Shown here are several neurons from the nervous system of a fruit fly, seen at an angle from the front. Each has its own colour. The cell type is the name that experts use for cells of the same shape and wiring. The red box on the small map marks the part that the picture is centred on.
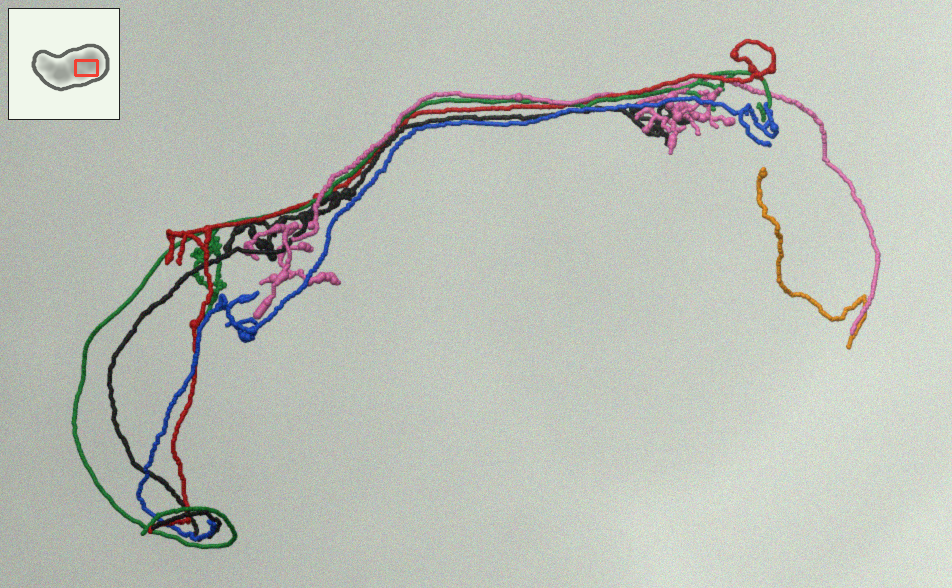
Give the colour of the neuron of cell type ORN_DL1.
green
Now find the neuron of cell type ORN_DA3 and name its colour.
blue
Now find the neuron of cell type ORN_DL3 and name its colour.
red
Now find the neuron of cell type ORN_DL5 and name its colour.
black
